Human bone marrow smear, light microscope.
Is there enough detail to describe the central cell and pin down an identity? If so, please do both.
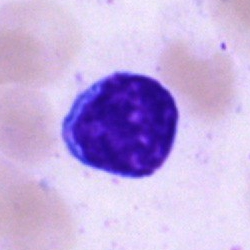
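Look first at the outline: it is smooth and roughly round. The nucleus takes up nearly all of the cell, and its dark purple chromatin is dotted with small paler patches. You will find no granules in the cytoplasm. This cell is a lymphocyte.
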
